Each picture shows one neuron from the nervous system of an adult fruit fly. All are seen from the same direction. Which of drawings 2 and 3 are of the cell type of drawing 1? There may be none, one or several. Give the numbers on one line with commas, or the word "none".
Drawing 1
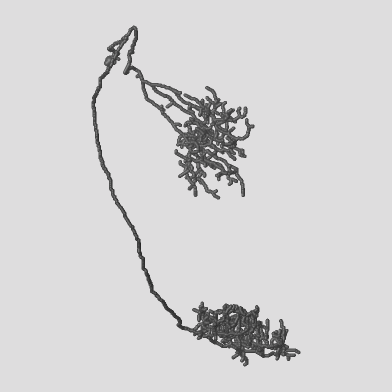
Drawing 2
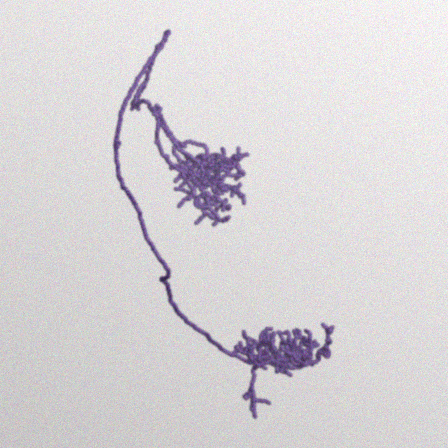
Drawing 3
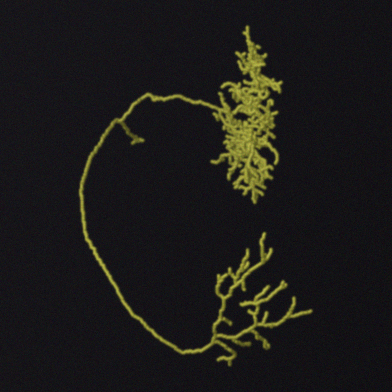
2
